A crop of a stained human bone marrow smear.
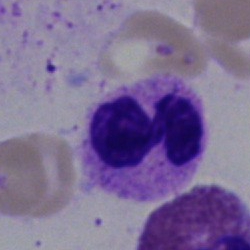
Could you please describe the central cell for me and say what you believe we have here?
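Looking first at the shape, I see an outline that is roughly round. Inside, the chromatin looks dense and dark purple, and I can find no nucleoli in the nucleus. It is a segmented neutrophil.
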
